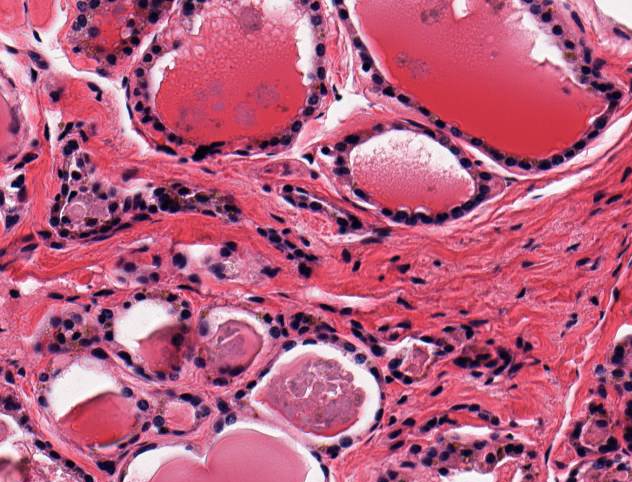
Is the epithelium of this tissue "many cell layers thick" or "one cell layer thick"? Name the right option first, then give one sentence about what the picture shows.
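One cell layer thick. The follicles are lined by a single layer of low cuboidal to flattened epithelial cells with dark round nuclei.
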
